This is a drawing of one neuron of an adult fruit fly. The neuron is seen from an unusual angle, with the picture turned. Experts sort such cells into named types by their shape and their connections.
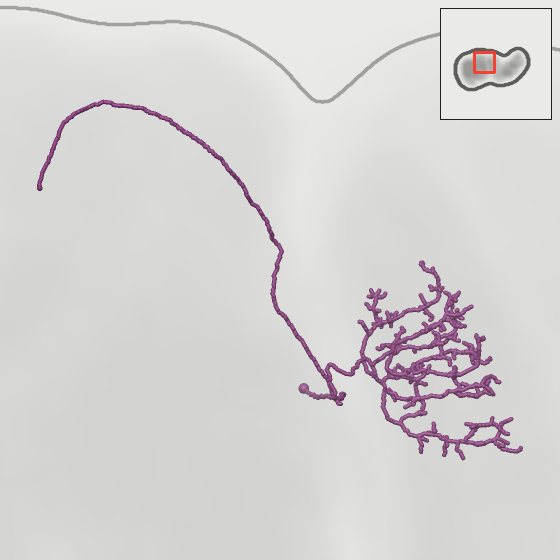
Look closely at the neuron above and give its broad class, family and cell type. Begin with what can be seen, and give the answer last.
The picture shows dozens of branch ends. As drawn here it is wider than it is tall. Its broad class is visual projection neuron. The family is LC. The cell type is LC28.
